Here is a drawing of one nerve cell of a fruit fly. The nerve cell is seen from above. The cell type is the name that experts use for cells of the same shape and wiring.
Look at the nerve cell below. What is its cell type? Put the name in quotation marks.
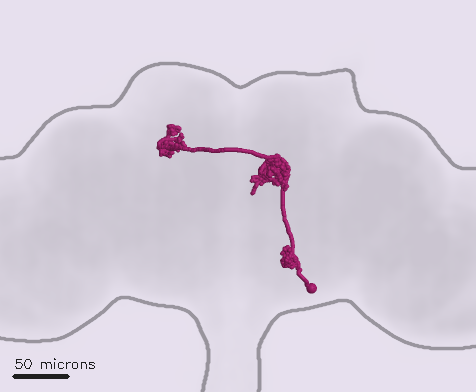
"PFL3"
